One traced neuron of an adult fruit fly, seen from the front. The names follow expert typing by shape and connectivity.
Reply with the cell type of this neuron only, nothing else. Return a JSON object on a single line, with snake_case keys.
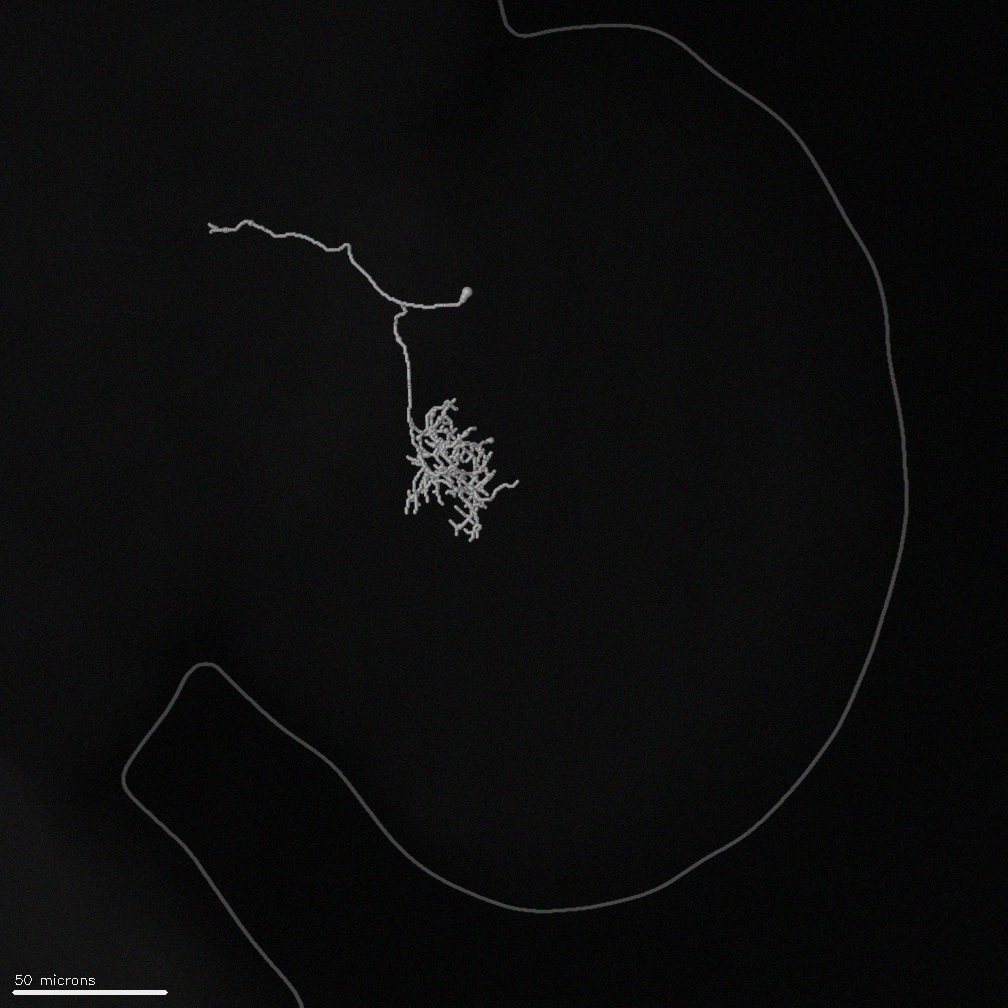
{"cell_type": "LC20a"}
